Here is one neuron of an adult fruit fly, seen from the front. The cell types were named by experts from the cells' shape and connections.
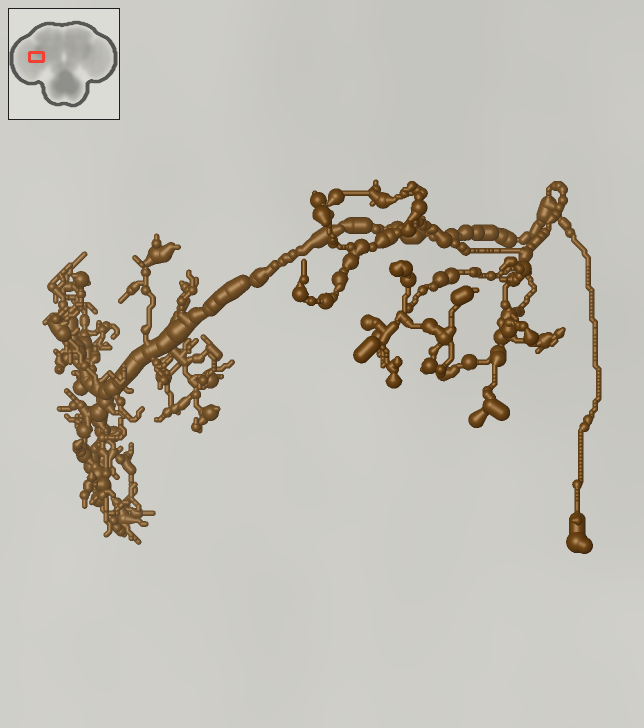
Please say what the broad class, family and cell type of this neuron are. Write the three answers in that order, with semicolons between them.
visual projection neuron; hemilineage VPNv1; LC17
